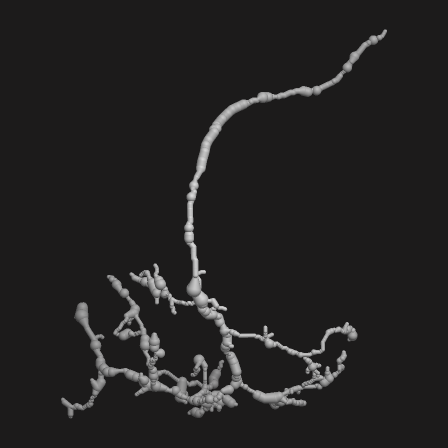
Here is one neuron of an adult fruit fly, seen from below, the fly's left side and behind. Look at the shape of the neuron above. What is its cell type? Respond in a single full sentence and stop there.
Cell type SNch01 is what this neuron is.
